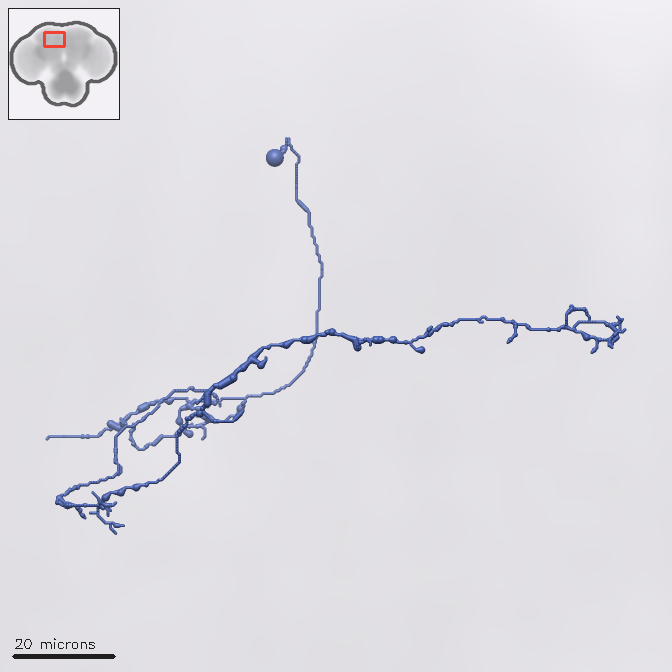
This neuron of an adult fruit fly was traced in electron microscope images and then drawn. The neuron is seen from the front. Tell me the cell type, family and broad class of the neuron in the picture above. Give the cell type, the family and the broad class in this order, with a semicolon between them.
KCg-d; class Kenyon Cell; central-brain intrinsic neuron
